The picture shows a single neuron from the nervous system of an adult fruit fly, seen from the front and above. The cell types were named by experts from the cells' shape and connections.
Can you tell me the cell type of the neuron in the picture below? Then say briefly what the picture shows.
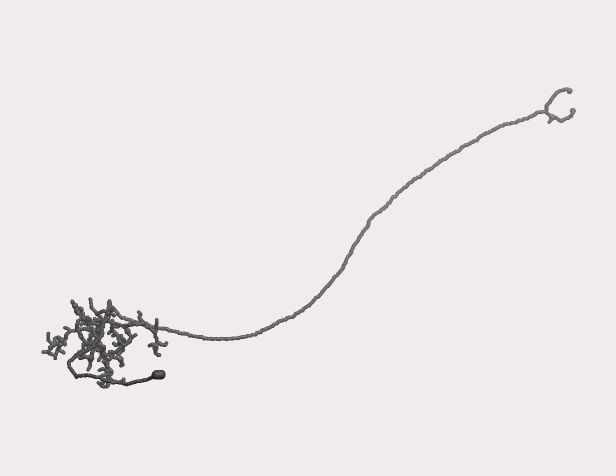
The cell type is MeVP6. Its broad class is visual projection neuron. The cell body is at the lower left of the picture. In this view it is wider than it is tall.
